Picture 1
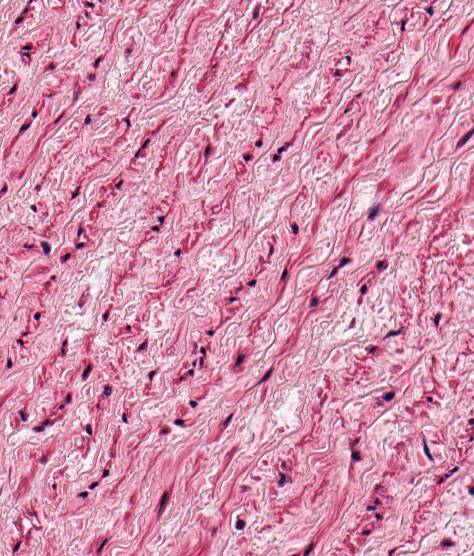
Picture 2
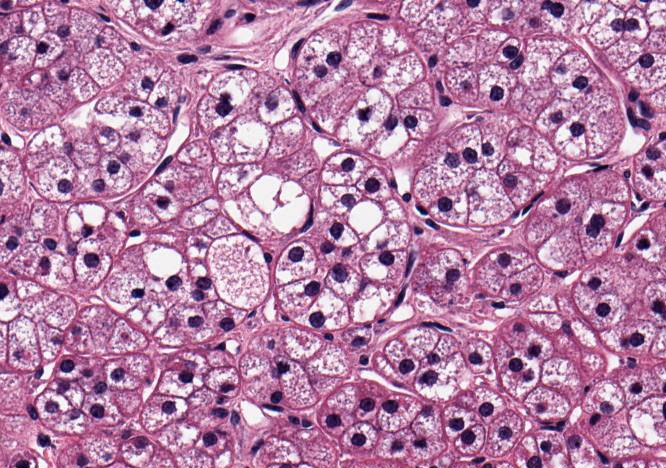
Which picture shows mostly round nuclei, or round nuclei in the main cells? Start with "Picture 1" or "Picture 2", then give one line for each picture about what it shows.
Picture 2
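Picture 1: Scattered fibroblasts have dark, elongated, spindle-shaped nuclei lying along the fibre direction.
Picture 2: The nuclei are round, dark and small relative to the cytoplasm, usually one per cell.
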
